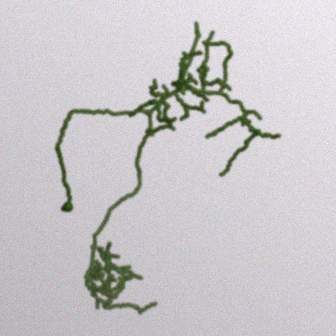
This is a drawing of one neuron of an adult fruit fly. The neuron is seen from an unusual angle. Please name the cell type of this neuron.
CRE020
